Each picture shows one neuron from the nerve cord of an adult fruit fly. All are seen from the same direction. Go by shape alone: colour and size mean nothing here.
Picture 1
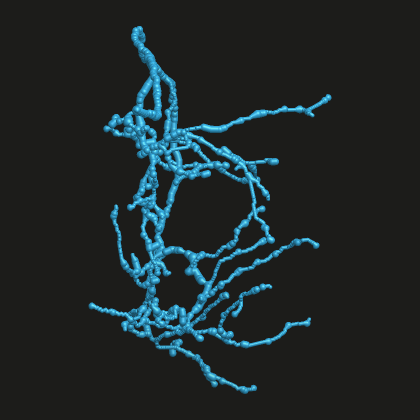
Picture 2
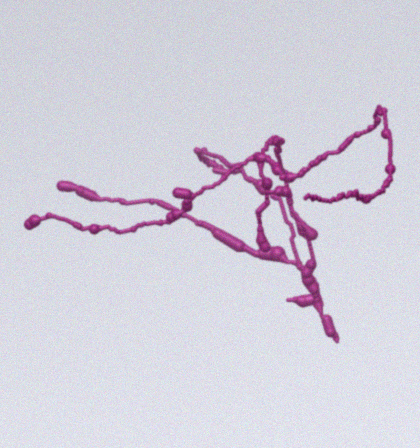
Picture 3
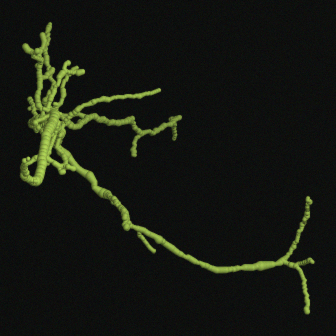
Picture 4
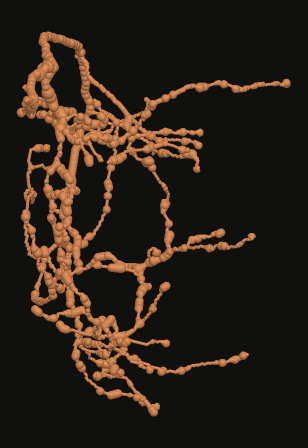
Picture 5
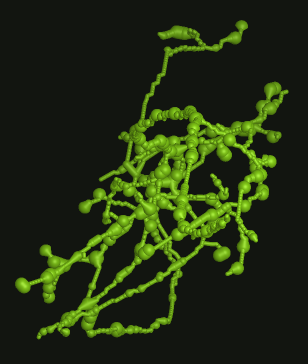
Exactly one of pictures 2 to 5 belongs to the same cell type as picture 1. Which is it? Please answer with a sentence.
Picture 4 shows a neuron of the same cell type.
